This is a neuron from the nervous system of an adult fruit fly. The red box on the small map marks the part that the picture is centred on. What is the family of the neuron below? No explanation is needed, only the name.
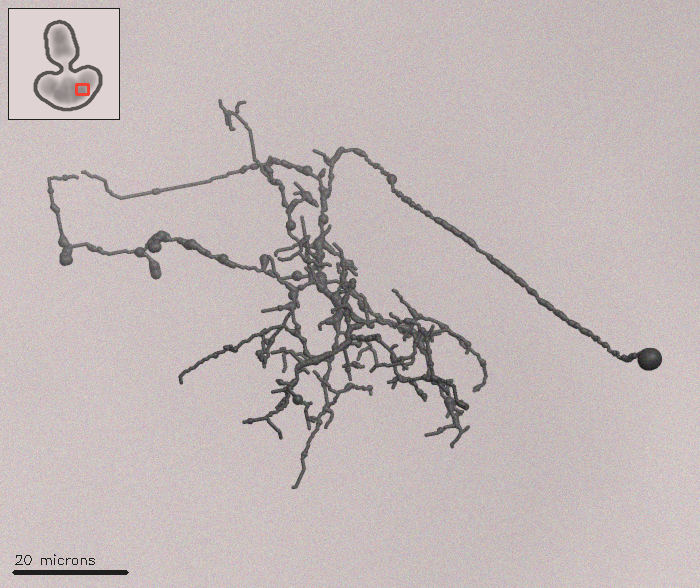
hemilineage VPNp1_medial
